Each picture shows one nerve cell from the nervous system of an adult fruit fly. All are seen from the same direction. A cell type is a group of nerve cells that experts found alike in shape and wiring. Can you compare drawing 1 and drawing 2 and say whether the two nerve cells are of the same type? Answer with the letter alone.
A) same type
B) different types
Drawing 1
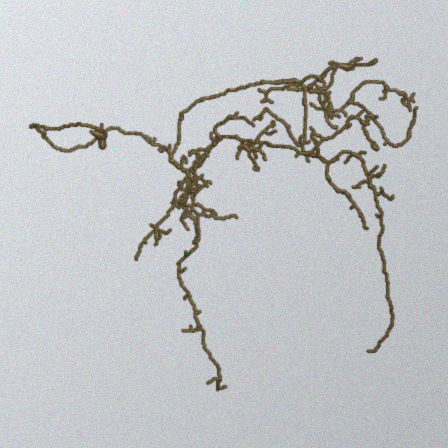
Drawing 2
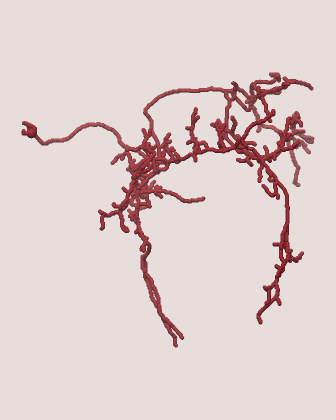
B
